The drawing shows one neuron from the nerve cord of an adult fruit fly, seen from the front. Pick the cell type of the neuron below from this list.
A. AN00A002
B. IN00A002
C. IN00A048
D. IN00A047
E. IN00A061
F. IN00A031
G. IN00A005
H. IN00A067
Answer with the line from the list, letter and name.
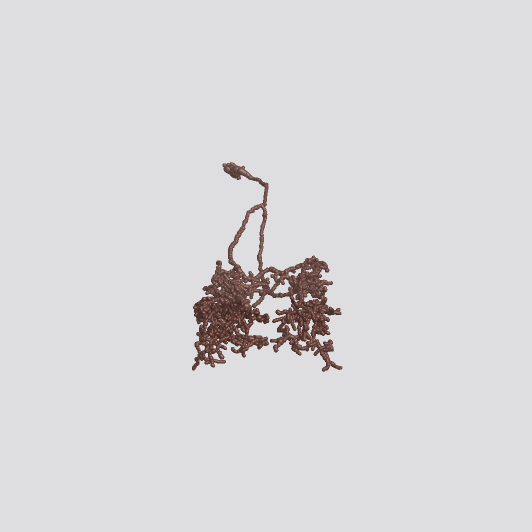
G. IN00A005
